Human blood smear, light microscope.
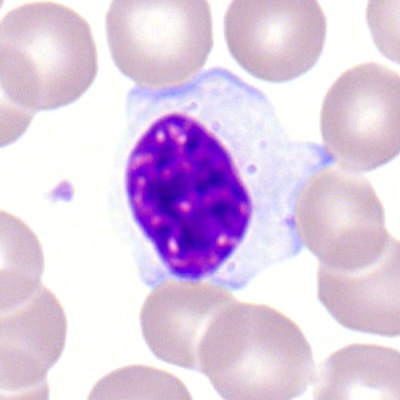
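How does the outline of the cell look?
Irregular and angular rather than smoothly round.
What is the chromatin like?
Dark purple and clumped, with scattered paler patches.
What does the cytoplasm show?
It is abundant and pale blue, with a few small pinkish-purple granules scattered in it.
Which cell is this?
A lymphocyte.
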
